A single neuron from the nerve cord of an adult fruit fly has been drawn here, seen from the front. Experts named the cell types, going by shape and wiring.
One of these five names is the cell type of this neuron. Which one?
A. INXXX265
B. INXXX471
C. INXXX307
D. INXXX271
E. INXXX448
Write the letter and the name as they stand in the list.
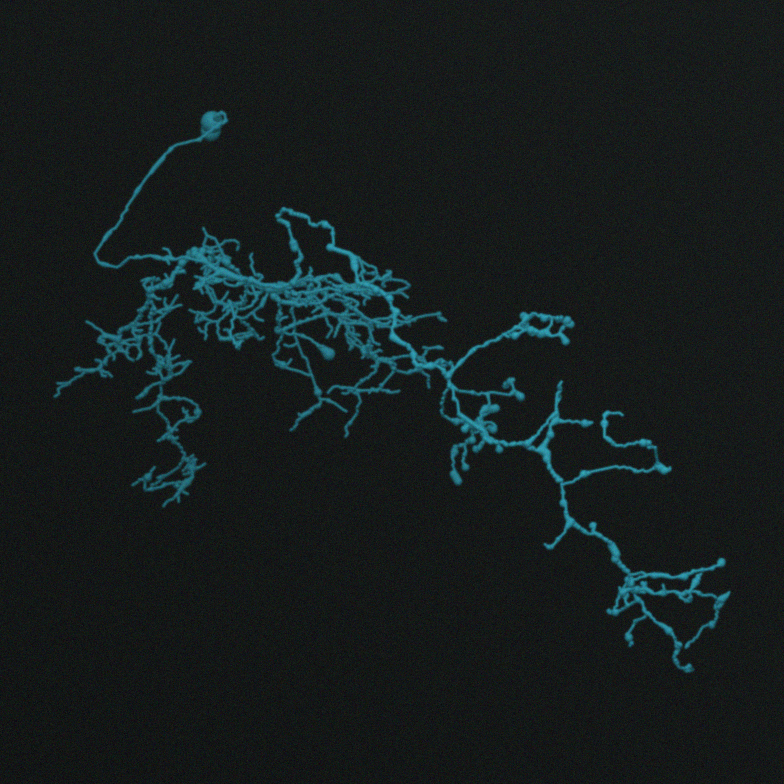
C. INXXX307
